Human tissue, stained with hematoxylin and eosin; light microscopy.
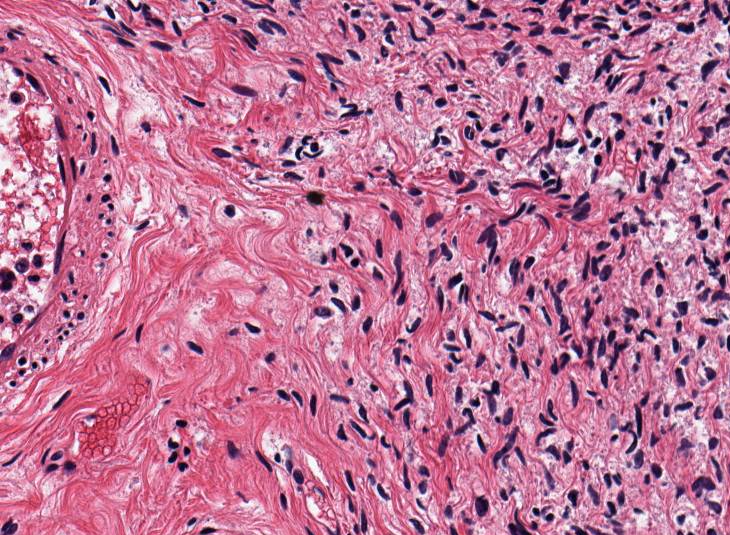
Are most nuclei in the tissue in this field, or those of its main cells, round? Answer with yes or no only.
No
